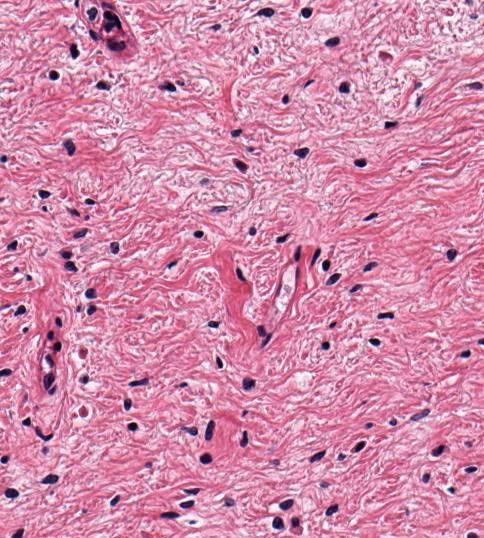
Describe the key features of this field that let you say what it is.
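Answer: dense connective tissue. Its collagen fibres are wavy and run in varied directions, with sparse cells scattered fairly evenly between them. Nuclei are small, dark and oval to elongated.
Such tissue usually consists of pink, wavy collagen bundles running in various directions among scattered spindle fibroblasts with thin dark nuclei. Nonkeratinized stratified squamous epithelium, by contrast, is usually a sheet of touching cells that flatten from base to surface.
No epithelium appears anywhere in the field.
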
